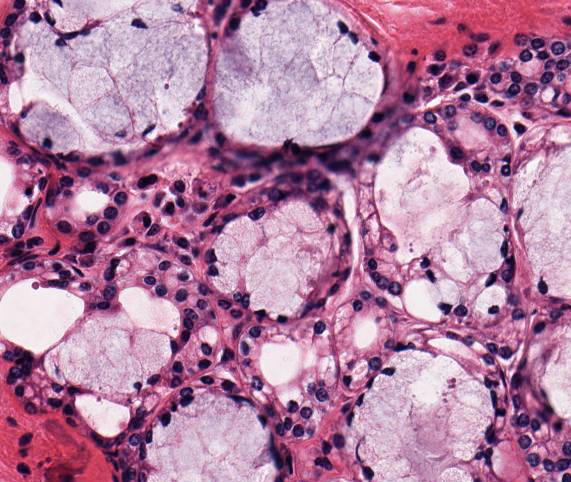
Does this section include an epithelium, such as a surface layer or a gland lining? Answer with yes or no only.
Yes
